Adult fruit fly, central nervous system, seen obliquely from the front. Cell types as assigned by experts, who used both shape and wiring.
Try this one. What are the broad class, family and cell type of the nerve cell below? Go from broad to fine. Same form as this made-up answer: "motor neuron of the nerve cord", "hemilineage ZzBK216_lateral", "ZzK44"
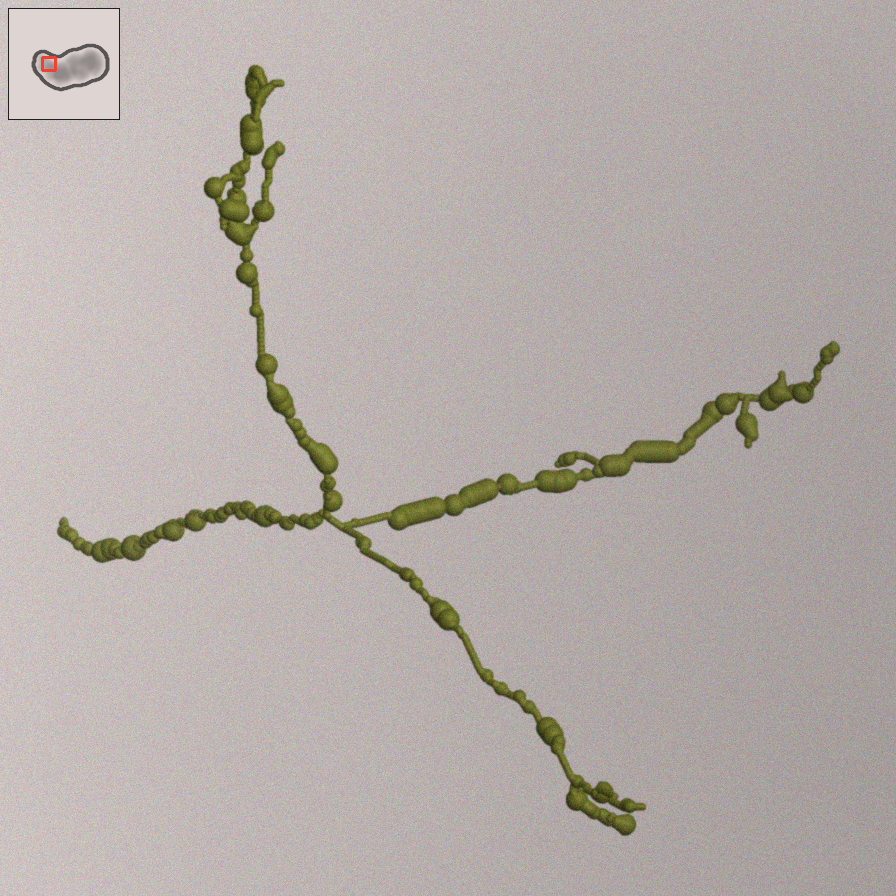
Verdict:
"sensory neuron entering the nerve cord", "class mechanosensory proprioceptive", "SNpp50"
